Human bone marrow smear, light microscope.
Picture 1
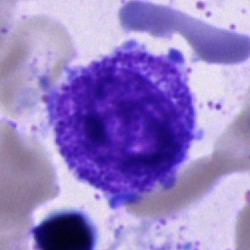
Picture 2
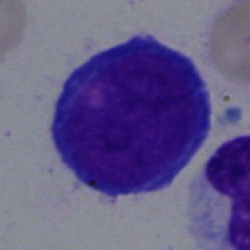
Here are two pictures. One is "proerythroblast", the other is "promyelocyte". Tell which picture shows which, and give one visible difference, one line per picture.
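The cell in picture 1 is a promyelocyte. The cell is packed with coarse, dark purple granules.
The cell in picture 2 is a proerythroblast. No granules can be seen in the cytoplasm.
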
